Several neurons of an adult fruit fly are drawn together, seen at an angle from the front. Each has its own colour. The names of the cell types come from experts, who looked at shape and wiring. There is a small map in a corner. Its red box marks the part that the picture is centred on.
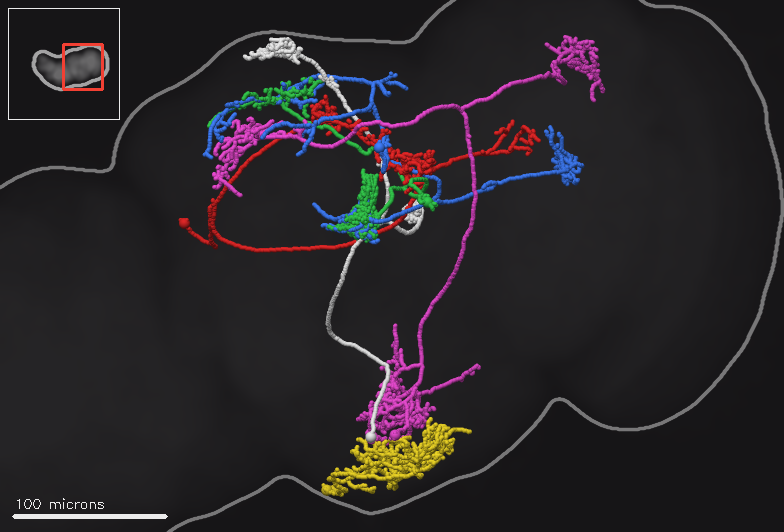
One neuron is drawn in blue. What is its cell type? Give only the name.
PAM11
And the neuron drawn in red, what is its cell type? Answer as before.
CRE103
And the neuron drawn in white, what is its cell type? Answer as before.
SA1_a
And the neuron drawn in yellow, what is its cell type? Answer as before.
GNG253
